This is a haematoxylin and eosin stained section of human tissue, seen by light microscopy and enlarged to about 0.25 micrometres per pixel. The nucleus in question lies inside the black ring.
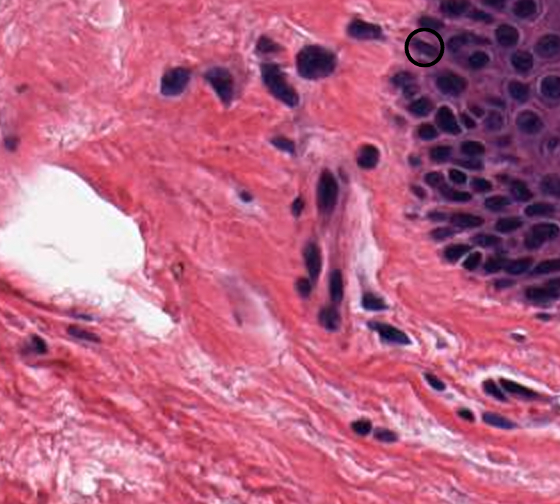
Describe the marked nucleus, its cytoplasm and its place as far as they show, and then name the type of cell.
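The nucleus is oval and dark purple, about the same size as the neighbouring nuclei. There is little cytoplasm: only a thin, pale purple rim separates this nucleus from the nuclei beside it. The cell sits among closely packed cells with similar nuclei, forming a crowded purple sheet. It lies near the left edge of that sheet, close to where it meets the pink, streaky fibres of the surrounding tissue. Type of cell: keratinocyte.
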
